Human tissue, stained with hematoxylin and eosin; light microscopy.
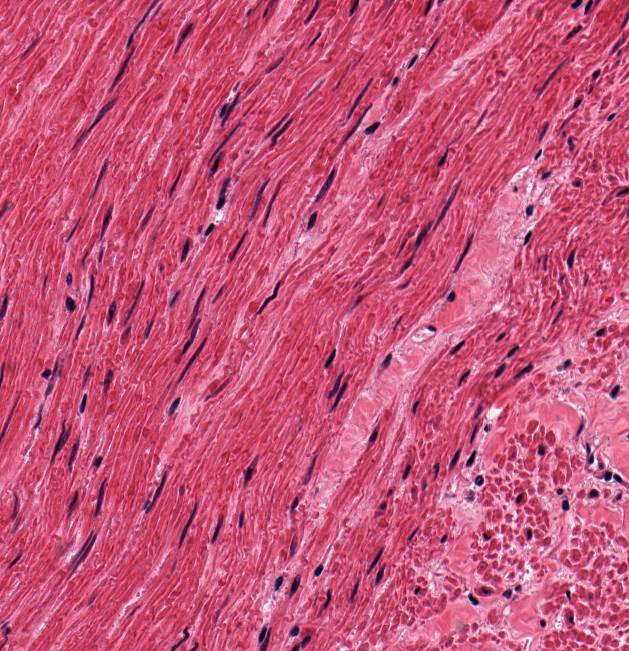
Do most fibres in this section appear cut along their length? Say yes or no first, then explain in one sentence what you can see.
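Yes. Most of the field is filled with parallel, elongated eosinophilic fibres running diagonally from lower left to upper right.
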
